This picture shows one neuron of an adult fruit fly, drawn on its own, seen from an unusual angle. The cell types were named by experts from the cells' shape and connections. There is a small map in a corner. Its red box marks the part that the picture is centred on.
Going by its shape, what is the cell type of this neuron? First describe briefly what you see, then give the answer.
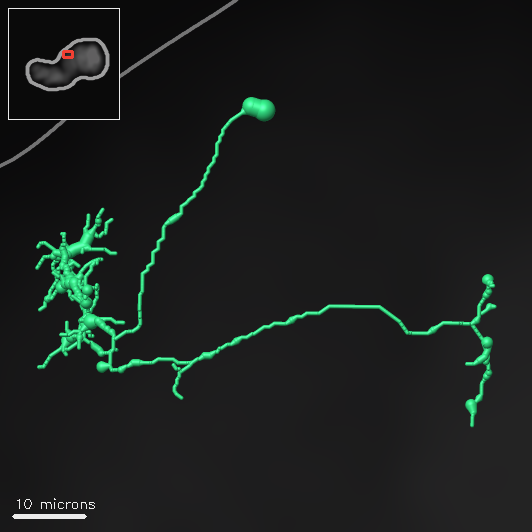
The cell body is at the top of the picture. From left to right in the picture it spans about 65 microns. Its broad class is optic-lobe intrinsic neuron. The cell type is T2.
